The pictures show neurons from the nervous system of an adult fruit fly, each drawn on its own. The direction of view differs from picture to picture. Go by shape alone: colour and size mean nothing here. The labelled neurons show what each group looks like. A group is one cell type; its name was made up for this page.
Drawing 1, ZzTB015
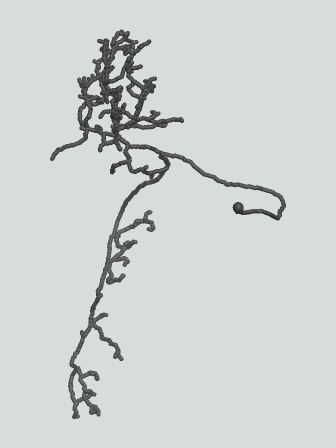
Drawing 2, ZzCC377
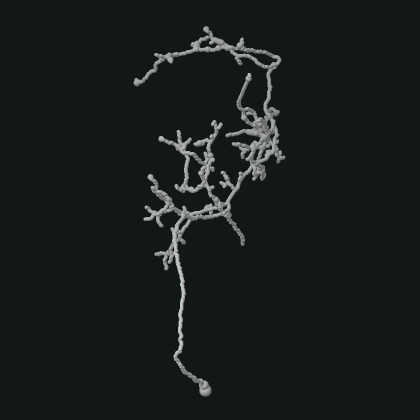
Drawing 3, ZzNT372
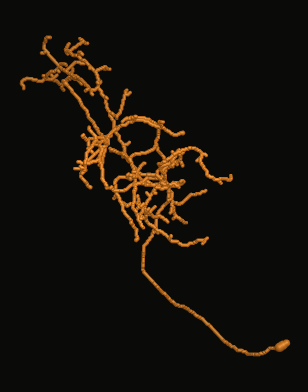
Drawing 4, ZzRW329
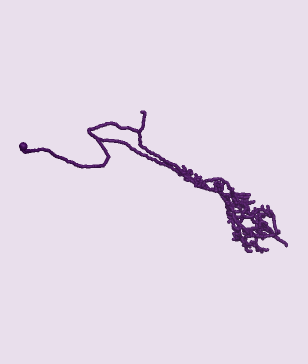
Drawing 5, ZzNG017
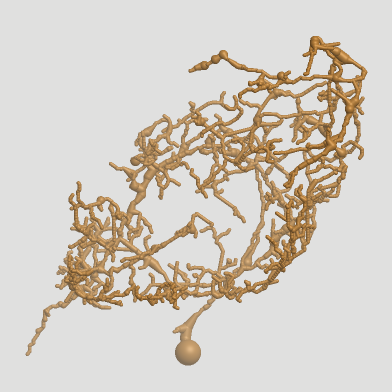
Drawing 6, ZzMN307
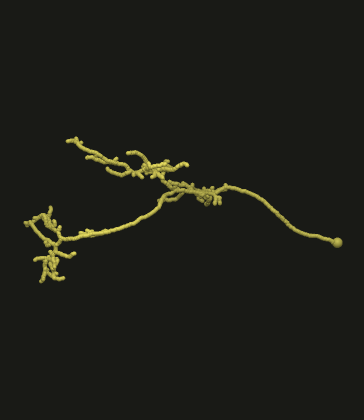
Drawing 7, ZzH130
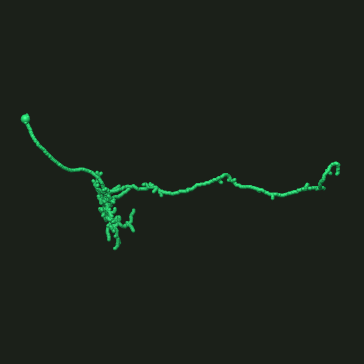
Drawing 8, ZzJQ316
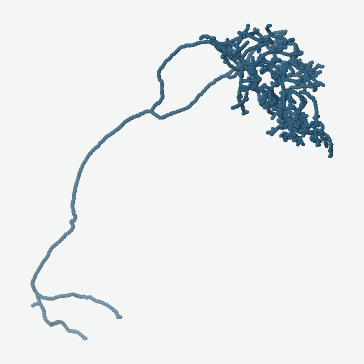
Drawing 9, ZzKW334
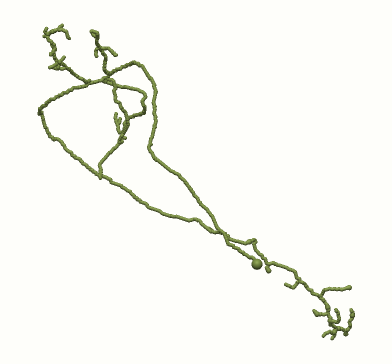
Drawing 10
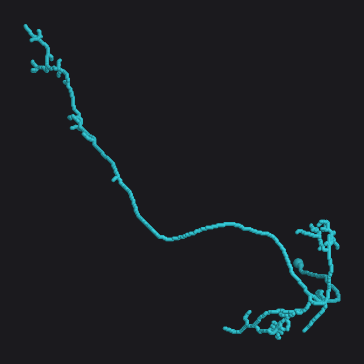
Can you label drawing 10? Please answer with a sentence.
It belongs to ZzKW334.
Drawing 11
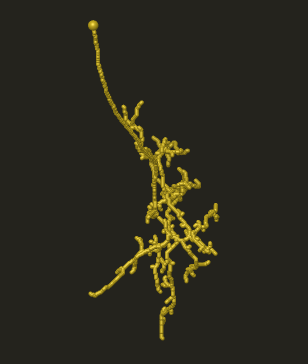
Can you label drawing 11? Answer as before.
It belongs to ZzH130.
